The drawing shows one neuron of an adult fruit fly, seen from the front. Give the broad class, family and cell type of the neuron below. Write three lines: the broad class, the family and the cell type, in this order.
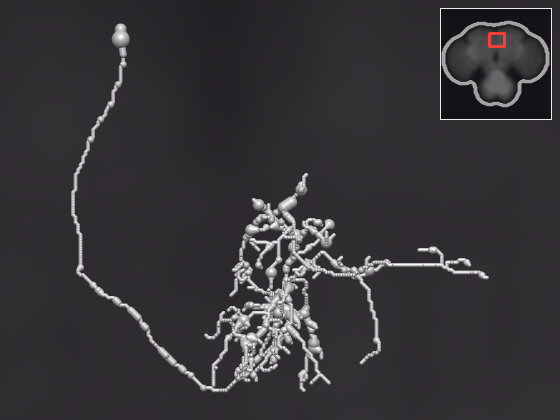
central-brain intrinsic neuron
class CX
FC3_a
